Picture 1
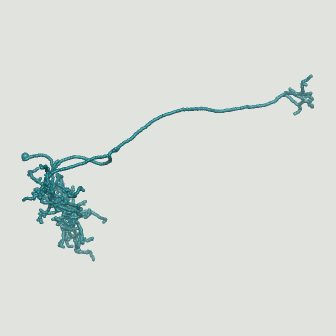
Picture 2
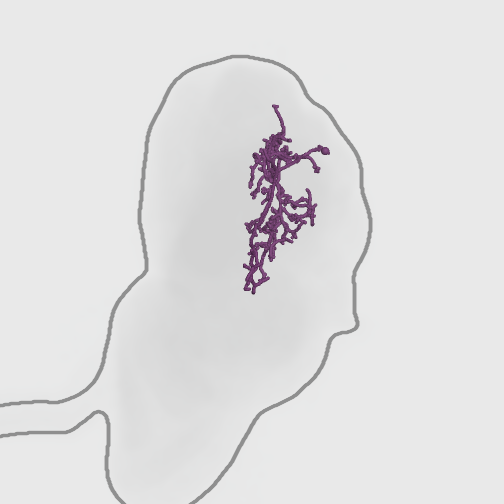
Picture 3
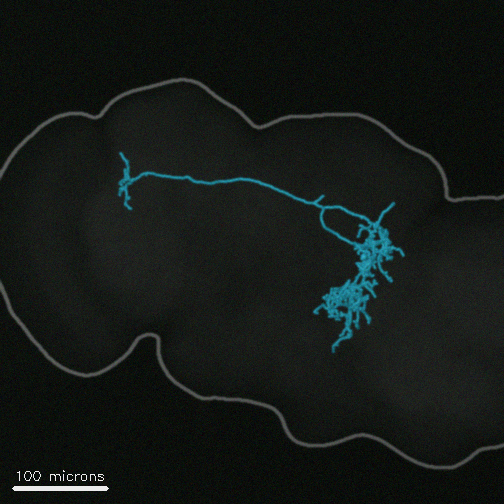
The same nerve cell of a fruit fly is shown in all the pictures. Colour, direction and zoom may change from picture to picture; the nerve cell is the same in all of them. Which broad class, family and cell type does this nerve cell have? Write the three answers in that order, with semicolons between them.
central-brain intrinsic neuron; hemilineage VLPl&d1_dorsal; AVLP234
